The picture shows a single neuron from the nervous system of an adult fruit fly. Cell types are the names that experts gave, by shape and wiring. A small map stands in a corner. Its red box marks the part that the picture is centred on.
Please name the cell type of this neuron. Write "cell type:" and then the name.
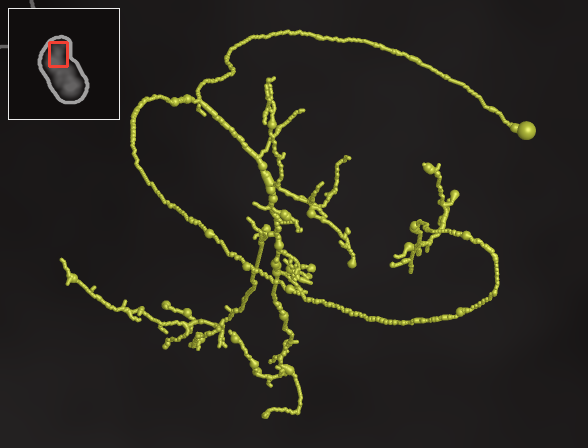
cell type: IN01A087_a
